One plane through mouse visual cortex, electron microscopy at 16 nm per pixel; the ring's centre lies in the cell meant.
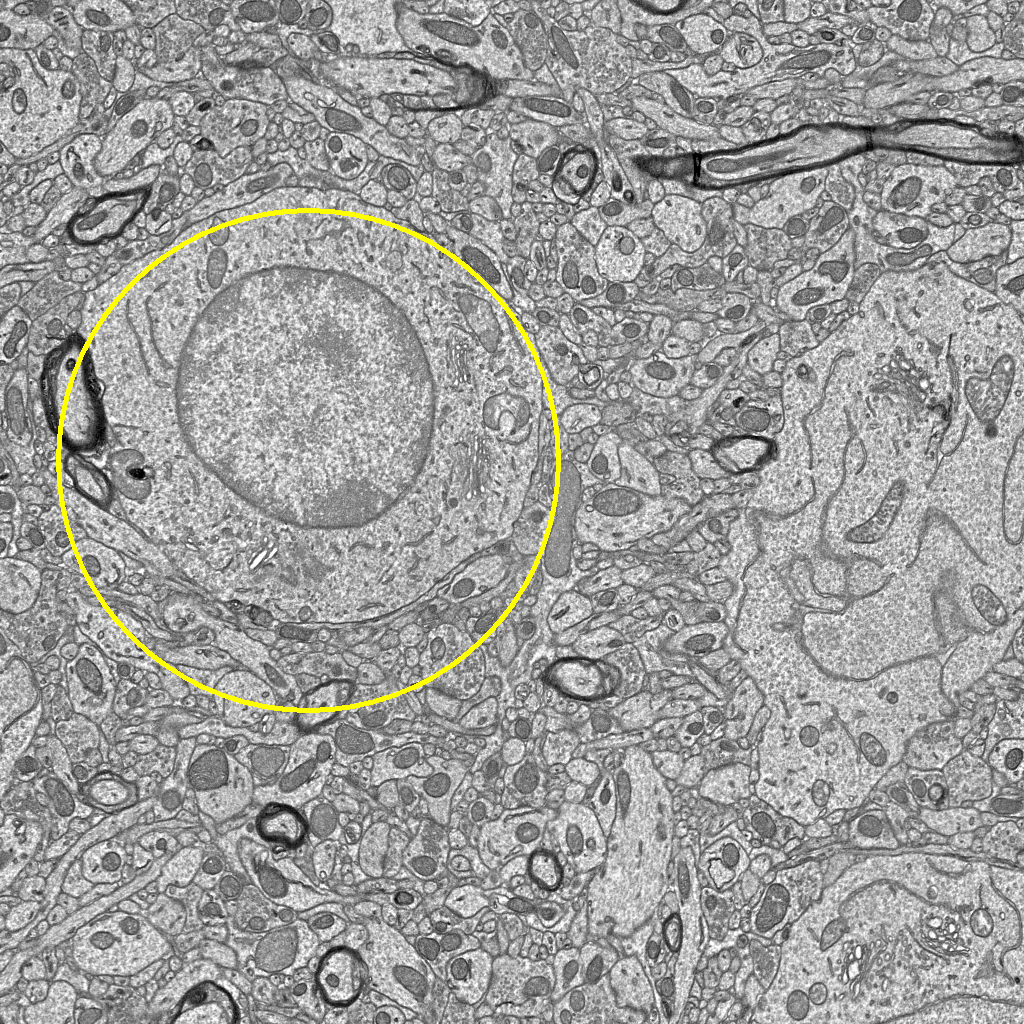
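Oligodendrocyte at the centre of the yellow ring: its round nucleus sits entirely inside the frame, with a smooth envelope and no deep folds. Note that the endoplasmic reticulum comes as short scattered cisternae, not big parallel stacks. Mitochondria are few and spread out.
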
